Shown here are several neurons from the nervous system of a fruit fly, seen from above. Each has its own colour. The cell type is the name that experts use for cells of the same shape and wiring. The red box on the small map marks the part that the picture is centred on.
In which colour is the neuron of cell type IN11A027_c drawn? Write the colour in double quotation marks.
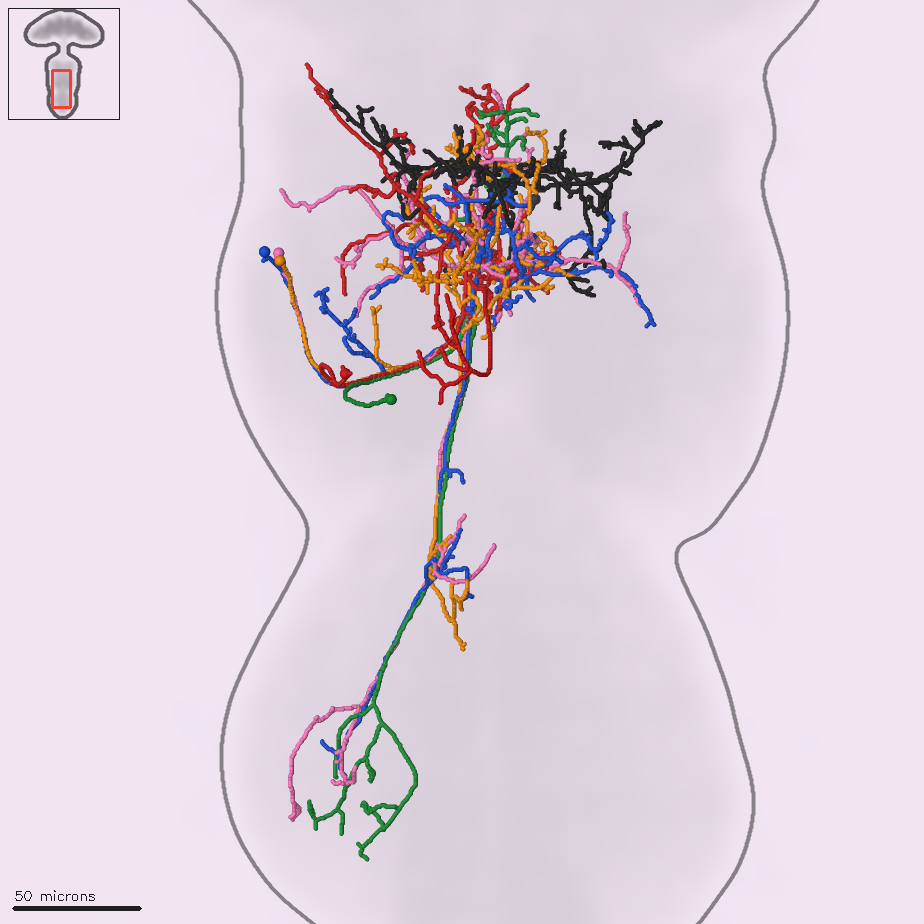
"orange"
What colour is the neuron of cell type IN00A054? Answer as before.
"black"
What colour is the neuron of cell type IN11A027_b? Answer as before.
"blue"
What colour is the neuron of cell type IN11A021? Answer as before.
"red"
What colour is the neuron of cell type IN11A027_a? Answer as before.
"pink"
